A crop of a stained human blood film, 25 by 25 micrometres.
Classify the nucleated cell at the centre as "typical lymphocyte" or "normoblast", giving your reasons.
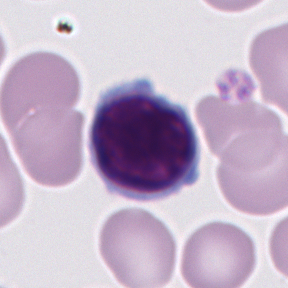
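The cell is a typical lymphocyte, not a normoblast. Its thin rim of cytoplasm is pale blue.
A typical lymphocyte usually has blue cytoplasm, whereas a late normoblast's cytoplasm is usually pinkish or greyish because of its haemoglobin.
The chromatin is dark purple and coarsely clumped, so a chromatin pattern can be made out.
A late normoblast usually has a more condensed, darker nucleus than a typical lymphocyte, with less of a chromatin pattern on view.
The nucleus is round, about 9 micrometres across, and fills nearly all of the cell. Small irregular cytoplasmic bulges stand out at the top and lower right edges.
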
